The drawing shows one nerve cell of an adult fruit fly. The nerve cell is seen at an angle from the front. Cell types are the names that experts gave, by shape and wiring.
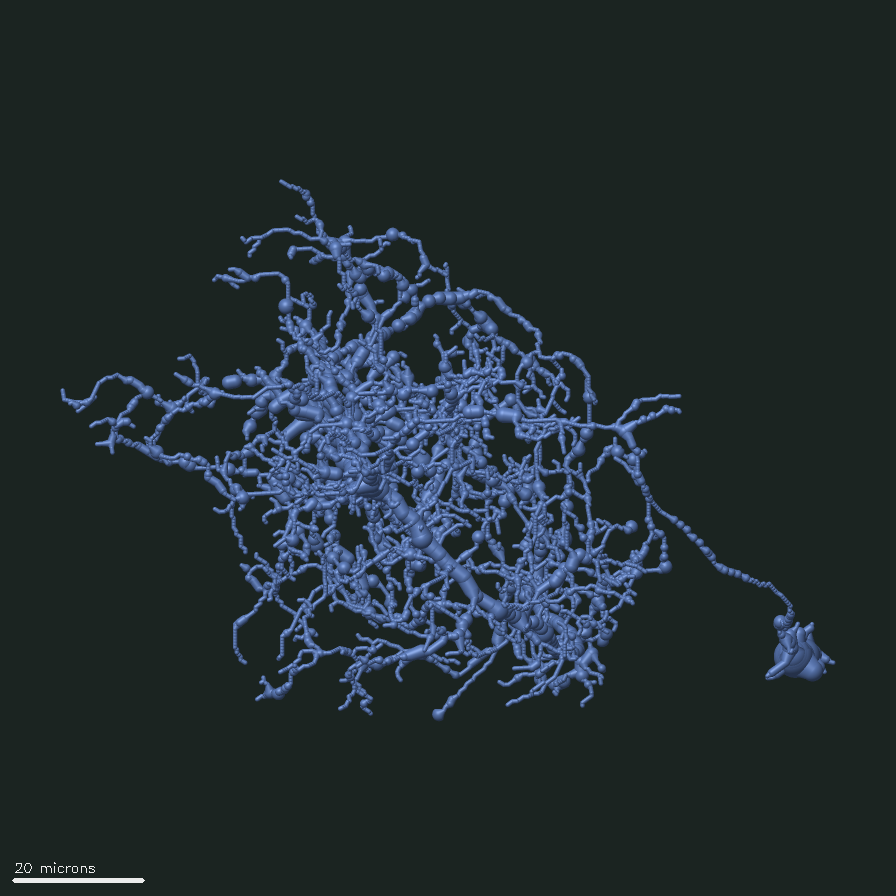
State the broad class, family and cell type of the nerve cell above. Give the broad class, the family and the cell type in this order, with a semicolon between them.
nerve-cord intrinsic neuron; hemilineage 12B; IN12B012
